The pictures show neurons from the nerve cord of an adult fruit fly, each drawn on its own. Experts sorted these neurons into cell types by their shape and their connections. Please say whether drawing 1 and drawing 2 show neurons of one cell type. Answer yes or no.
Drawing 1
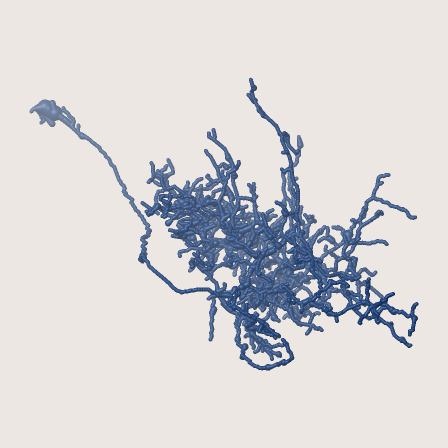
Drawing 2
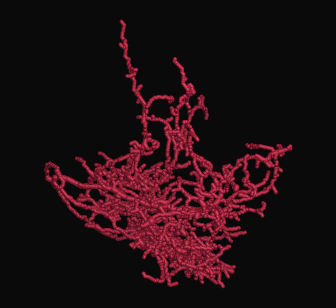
yes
